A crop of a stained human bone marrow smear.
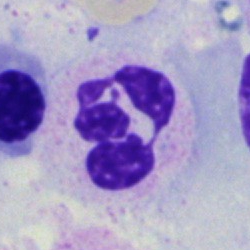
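Segmented neutrophil, the central cell in a stained human bone marrow smear. The nucleus is divided into at least three separate lobes, joined to one another by thin strands of nuclear material. The cytoplasm is plentiful and pale pinkish, and the cell outline is roughly round.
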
